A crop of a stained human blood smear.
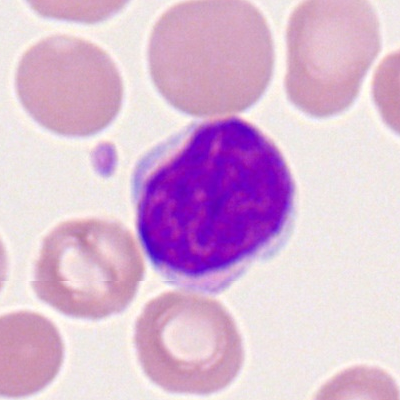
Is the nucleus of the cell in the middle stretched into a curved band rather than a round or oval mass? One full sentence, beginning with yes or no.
No, instead of a band, the nucleus forms a compact round or oval shape.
